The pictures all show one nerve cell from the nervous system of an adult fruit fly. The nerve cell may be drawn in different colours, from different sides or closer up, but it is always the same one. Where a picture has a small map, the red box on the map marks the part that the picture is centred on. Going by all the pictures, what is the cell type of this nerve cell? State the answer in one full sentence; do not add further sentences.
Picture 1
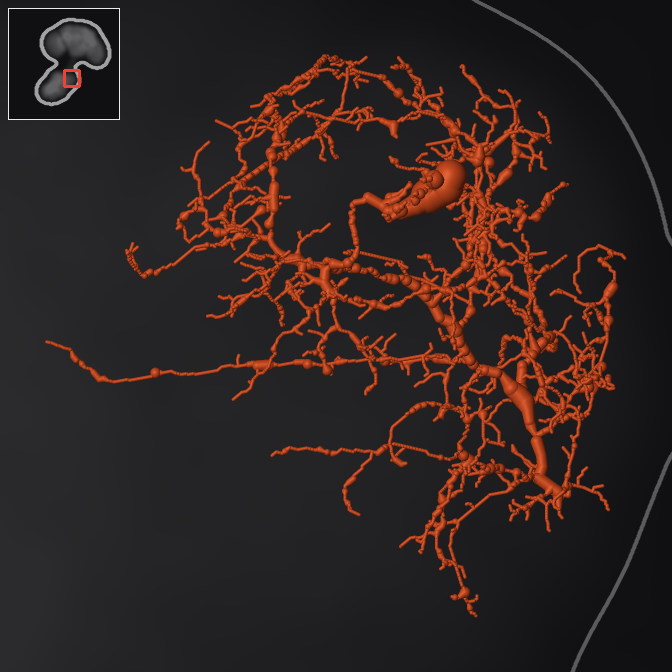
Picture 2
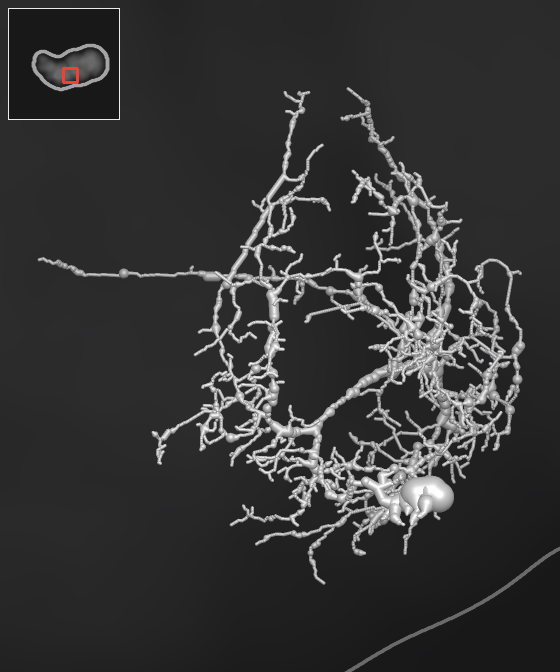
Included in the cell type Ta levator MN is this nerve cell.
